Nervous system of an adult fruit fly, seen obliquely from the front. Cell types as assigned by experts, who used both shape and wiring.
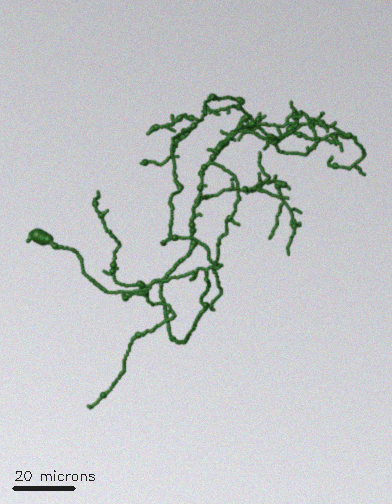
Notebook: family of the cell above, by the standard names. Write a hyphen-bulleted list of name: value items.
- family: hemilineage SLPal2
